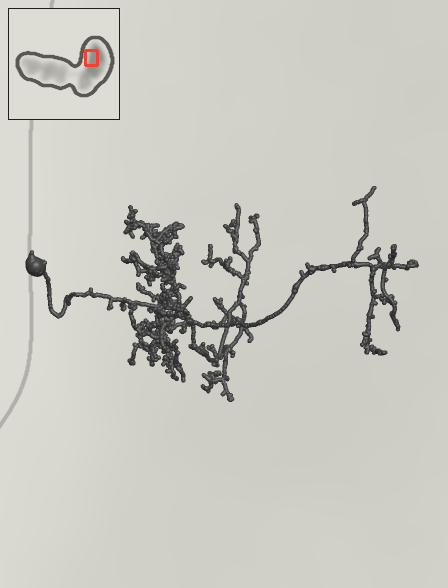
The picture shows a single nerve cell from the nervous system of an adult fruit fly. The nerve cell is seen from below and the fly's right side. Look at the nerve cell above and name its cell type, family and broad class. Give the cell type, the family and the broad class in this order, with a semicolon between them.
Y13; Y; optic-lobe intrinsic neuron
